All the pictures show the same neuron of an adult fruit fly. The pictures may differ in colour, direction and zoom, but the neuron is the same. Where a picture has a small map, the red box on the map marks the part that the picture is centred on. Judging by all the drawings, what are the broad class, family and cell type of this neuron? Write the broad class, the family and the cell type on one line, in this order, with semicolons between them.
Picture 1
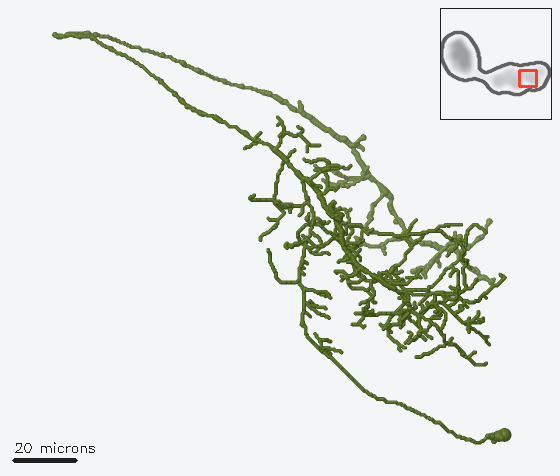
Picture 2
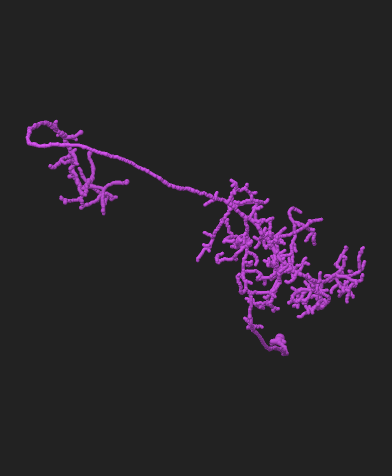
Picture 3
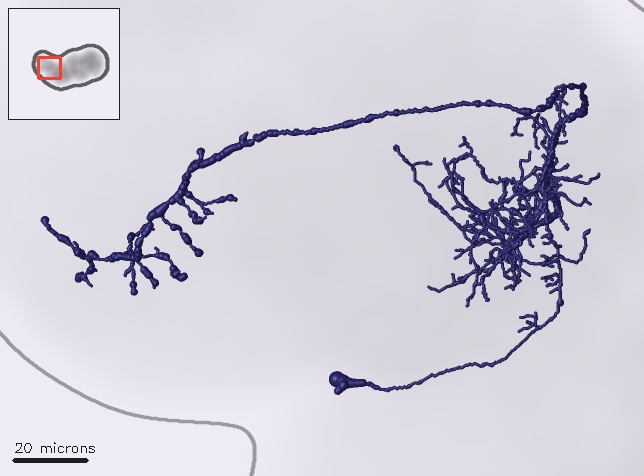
nerve-cord intrinsic neuron; hemilineage 14B; IN14B010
